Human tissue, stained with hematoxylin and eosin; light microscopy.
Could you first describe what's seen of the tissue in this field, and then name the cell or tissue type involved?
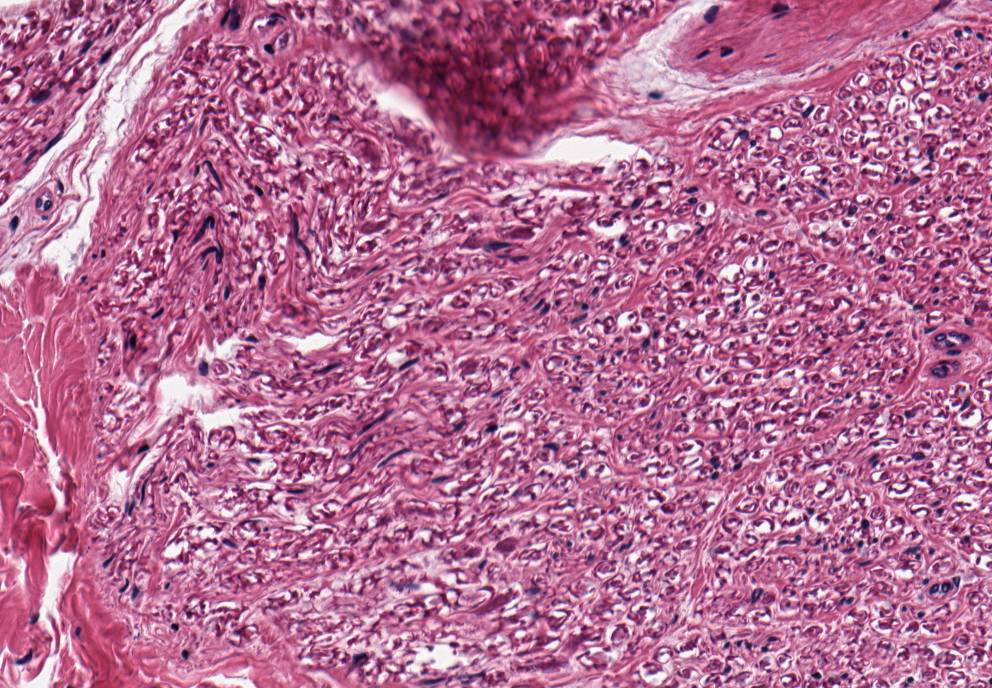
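First: closely packed nerve fibres fill most of the field. Next: right-half fibres are cut across as round profiles; upper-left ones run lengthwise in wavy strands. Then: many of those round profiles show a small central pink dot in a pale ring. Verdict: tibial nerve.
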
